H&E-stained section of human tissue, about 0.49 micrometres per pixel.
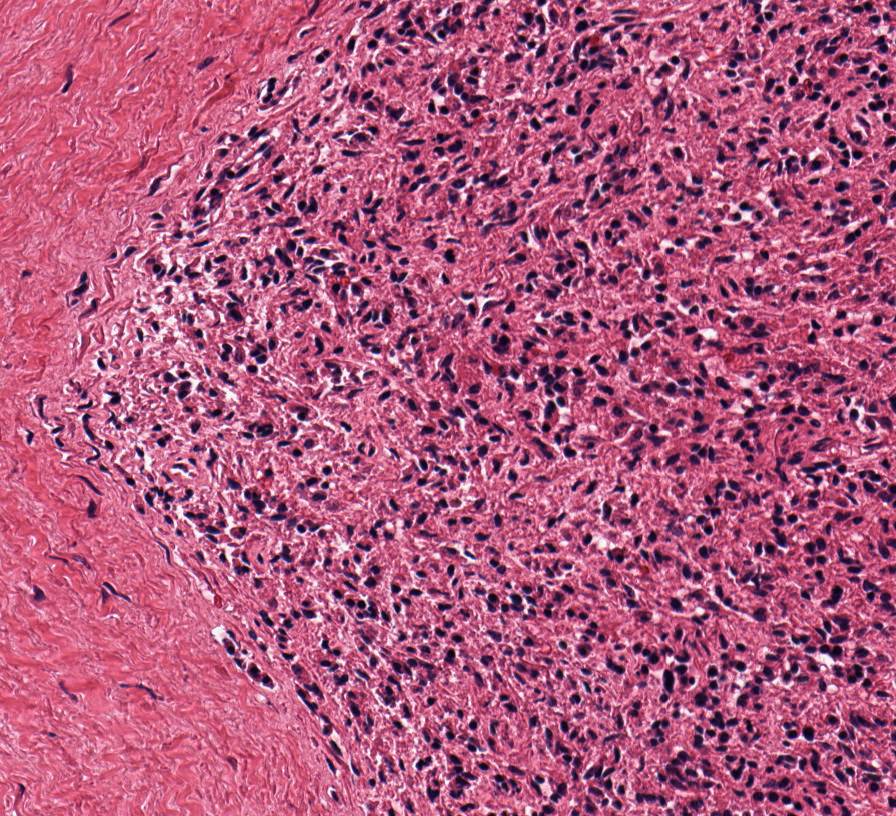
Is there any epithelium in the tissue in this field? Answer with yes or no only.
No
